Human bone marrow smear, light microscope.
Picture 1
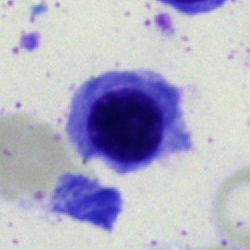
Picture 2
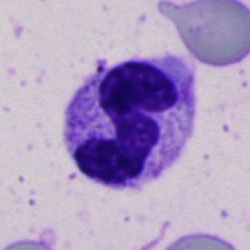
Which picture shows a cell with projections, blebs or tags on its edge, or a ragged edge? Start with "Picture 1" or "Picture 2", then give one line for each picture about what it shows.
Picture 1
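In picture 1: The cell outline is irregular and bumpy, most of all on the right side.
In picture 2: The cell outline is roughly round and smooth.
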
